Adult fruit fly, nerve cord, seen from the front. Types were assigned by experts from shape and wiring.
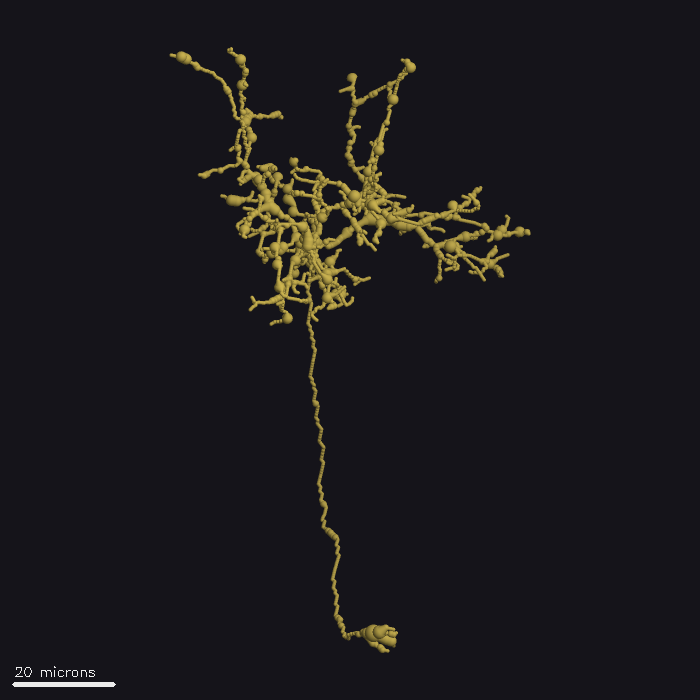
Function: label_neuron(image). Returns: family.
hemilineage 00A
